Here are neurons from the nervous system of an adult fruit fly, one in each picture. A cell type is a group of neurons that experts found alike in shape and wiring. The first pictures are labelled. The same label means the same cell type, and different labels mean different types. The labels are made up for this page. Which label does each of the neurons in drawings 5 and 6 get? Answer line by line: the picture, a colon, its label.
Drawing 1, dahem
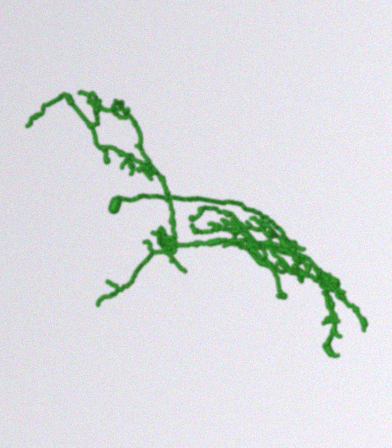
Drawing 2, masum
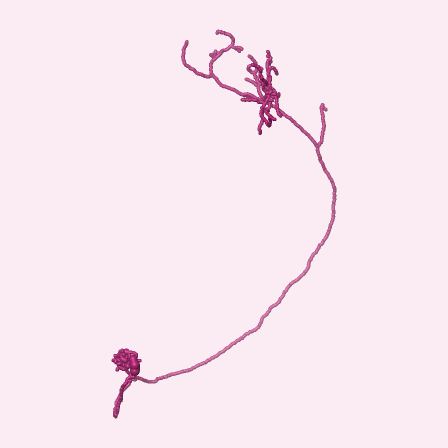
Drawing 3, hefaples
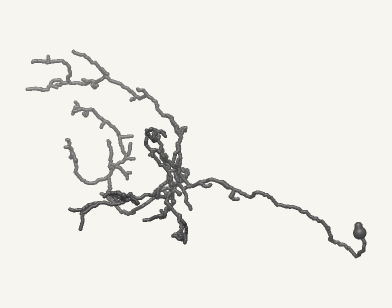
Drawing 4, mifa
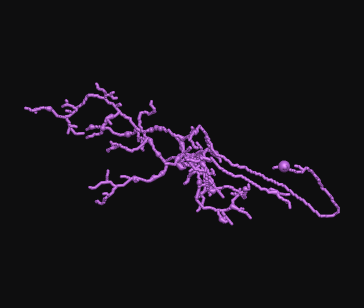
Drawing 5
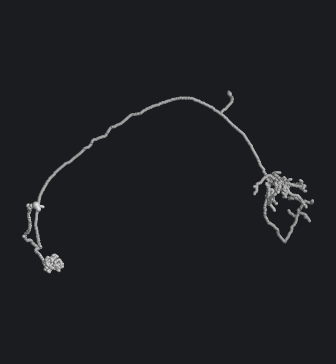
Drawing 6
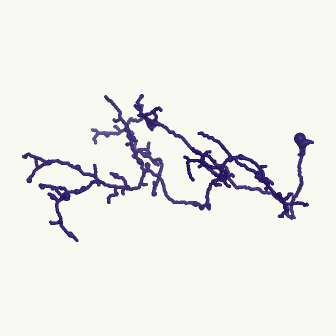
5: masum
6: hefaples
